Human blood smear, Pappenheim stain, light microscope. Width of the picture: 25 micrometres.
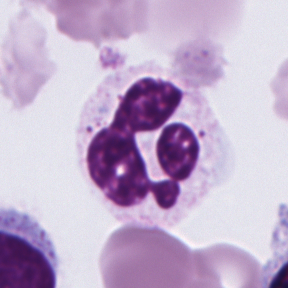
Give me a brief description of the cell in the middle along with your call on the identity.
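Chromatin dark purple, coarsely clumped. Nucleus about 12 by 9 micrometres. Cytoplasm abundant, pale pinkish-lilac, with fine, faint lilac granules; no vacuoles. Segmented neutrophil.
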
